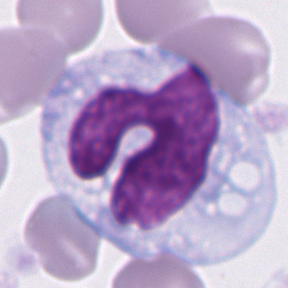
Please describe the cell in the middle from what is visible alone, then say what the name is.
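The nucleus forms a single folded mass and is not divided into separate lobes. Its chromatin is finely textured and lacy rather than coarsely clumped. The pale grey-blue cytoplasm holds only fine, faint, dust-like granules. This cell is a monocyte.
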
